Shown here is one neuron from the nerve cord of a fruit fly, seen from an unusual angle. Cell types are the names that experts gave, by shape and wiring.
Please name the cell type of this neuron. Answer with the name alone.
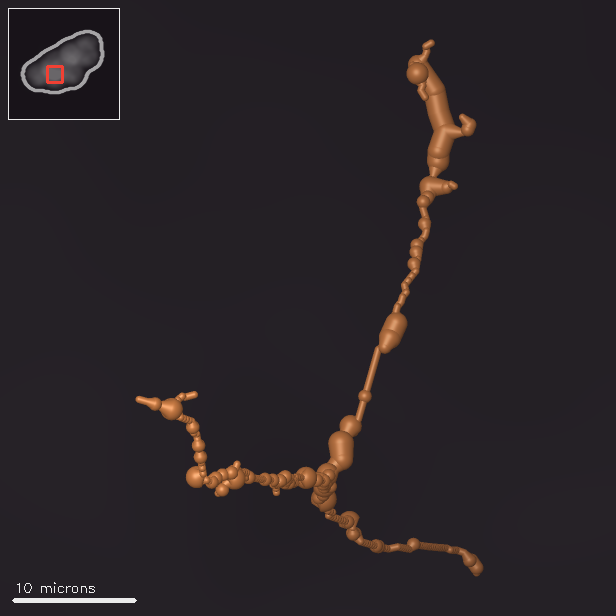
SNpp41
